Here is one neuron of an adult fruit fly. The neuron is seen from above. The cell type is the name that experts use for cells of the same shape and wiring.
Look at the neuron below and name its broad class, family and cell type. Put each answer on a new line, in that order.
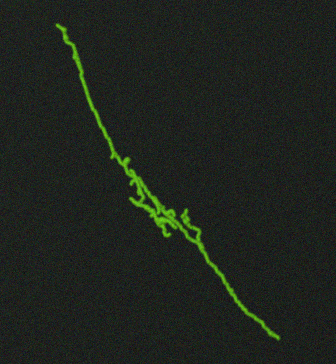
sensory neuron entering the nerve cord
class mechanosensory proprioceptive
SNpp39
